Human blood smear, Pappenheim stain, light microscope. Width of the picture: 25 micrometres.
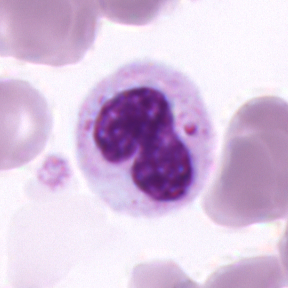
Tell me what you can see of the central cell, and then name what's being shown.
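The cell is round with a smooth outline and measures about 13 micrometres across. Its nucleus, about 11 by 7 micrometres, fills about 50% of the cell's area, and its chromatin is dark purple and coarsely clumped. The cytoplasm is pale pinkish-lilac rather than blue, with sparse, fine reddish-pink granules scattered through it. The cell is a band neutrophil.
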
